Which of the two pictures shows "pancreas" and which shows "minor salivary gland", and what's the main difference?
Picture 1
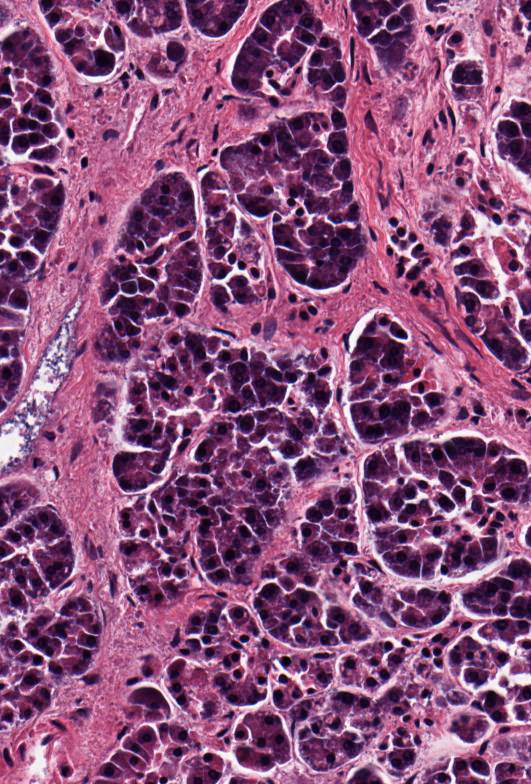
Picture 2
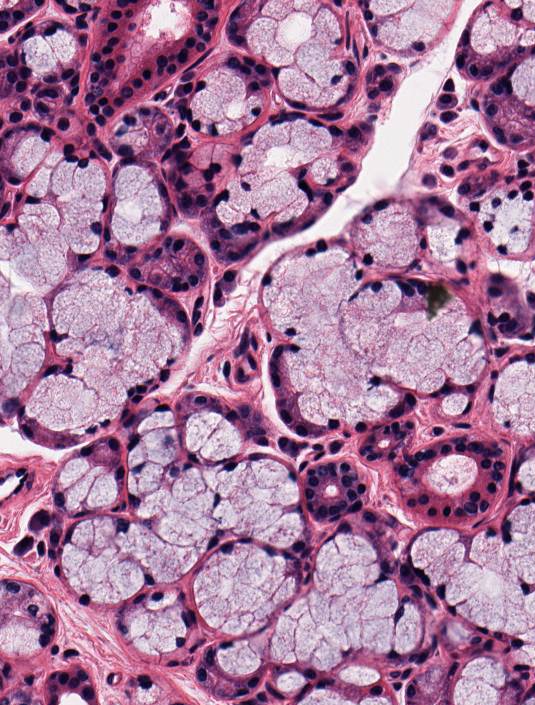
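The pancreas appears in picture 1, and the minor salivary gland in picture 2. In picture 1, bands of pink fibrous stroma divide the epithelial cells into rounded nests and lobules across the field. Within each nest, narrow white clefts separate small clustered acinar units. The cells have deeply purple, basophilic, granular-looking cytoplasm and a single small, round, dark nucleus each. In picture 2, closely packed rounded glandular units are separated by thin strands of pink connective tissue, and a wider band crosses diagonally from upper right to middle left. Most of these units consist of mucous cells with pale, foamy, grey-lilac cytoplasm and dark, flattened nuclei pressed against the cell base.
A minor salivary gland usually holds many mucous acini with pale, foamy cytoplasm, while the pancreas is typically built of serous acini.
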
